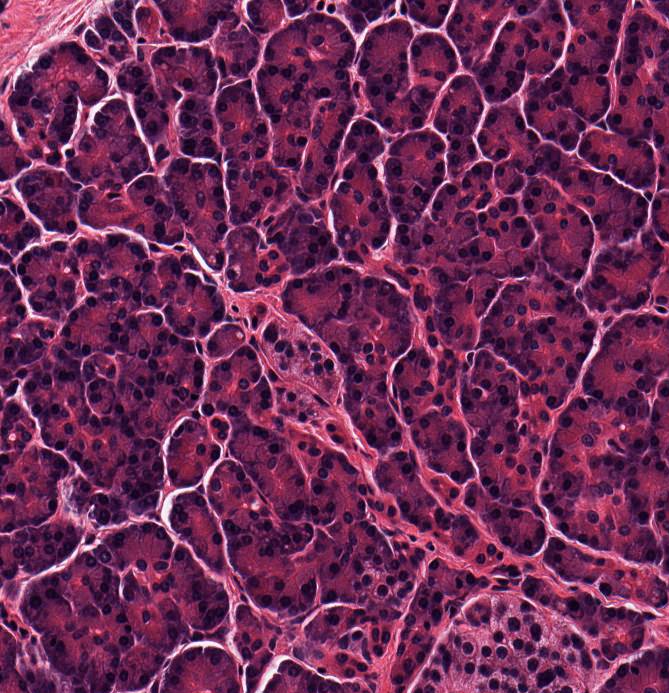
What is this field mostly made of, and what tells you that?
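Exocrine pancreas: closely packed, rounded acini fill almost the whole field.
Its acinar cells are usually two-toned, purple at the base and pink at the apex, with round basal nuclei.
Here, the pink lies toward each acinus's centre, the darker purple rim at its edge, with round dark nuclei near the base. The central lumens are tiny, barely visible.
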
